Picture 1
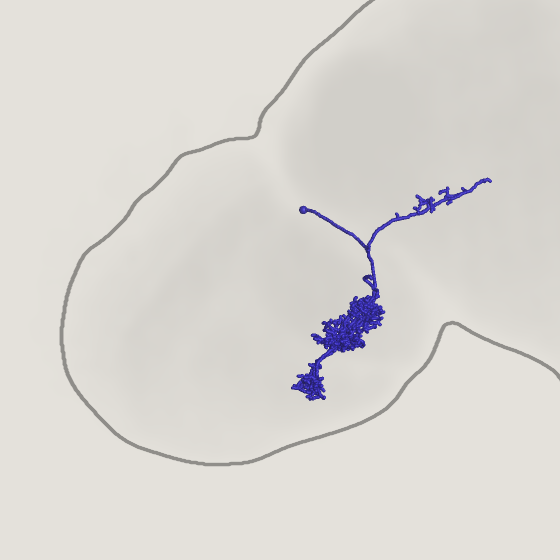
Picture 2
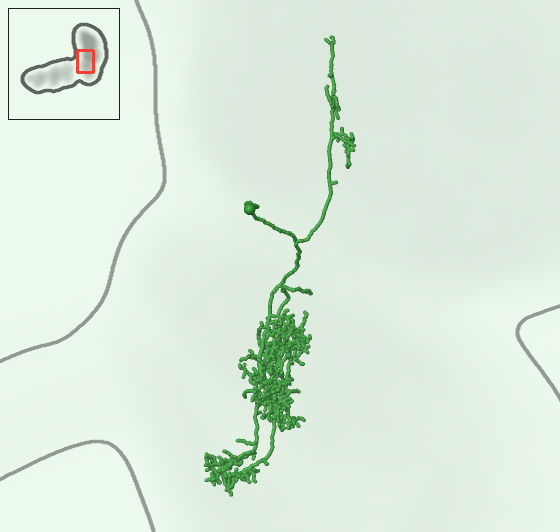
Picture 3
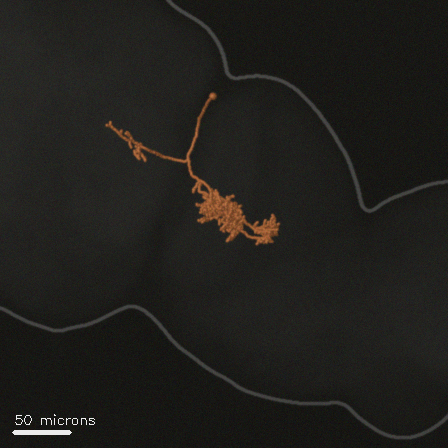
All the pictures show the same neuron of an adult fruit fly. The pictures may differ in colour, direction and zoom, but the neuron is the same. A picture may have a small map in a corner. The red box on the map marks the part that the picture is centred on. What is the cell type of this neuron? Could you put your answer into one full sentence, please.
Included in the cell type LPLC1 is this neuron.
